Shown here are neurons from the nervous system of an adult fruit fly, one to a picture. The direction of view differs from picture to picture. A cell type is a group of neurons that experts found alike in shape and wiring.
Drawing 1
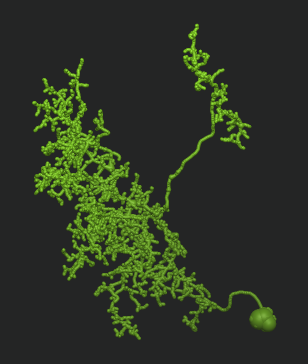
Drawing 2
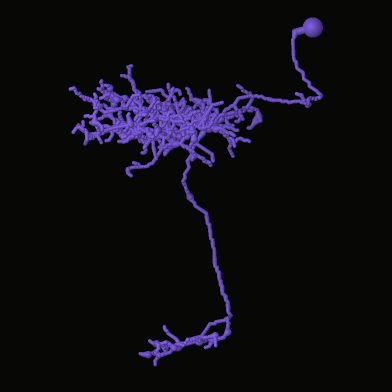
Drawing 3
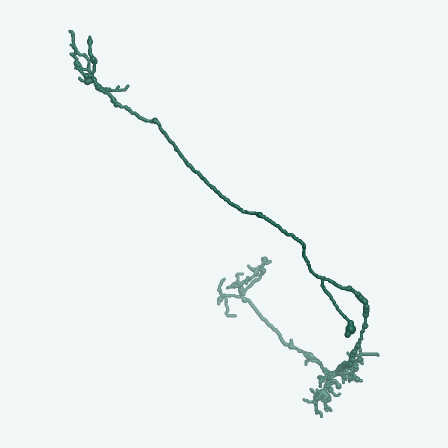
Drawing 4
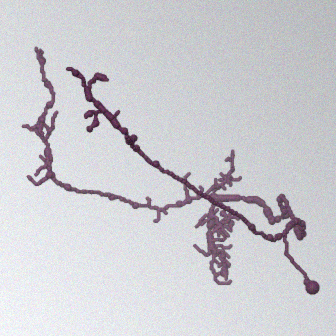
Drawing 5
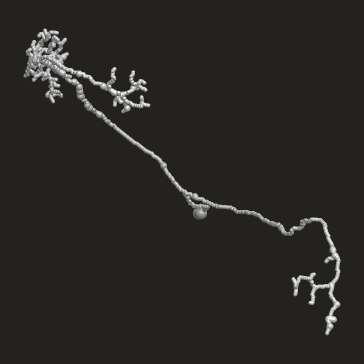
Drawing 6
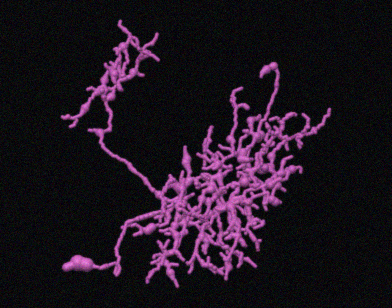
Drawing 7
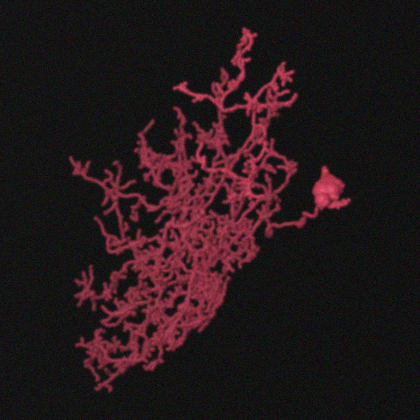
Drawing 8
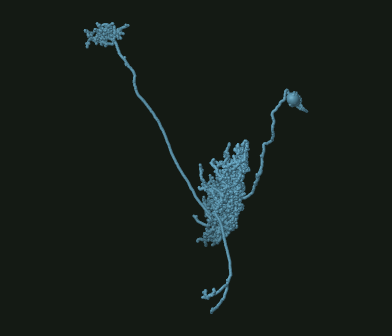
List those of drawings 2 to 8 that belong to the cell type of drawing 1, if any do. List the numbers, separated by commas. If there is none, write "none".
2, 6, 7, 8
